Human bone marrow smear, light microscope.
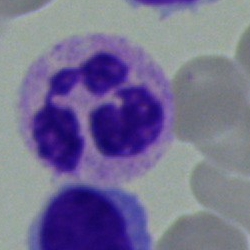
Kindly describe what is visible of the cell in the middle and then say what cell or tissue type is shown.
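Outline round, edge smooth. Chromatin dark purple and coarsely clumped. No nucleoli visible in the nucleus. This is a segmented neutrophil.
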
